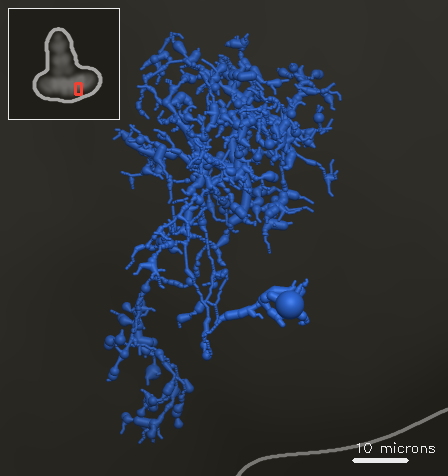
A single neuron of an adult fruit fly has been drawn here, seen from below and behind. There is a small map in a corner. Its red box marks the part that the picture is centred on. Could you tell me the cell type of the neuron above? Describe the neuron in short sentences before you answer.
From top to bottom in the picture it spans about 80 microns. In this view it is taller than it is wide. Its broad class is central-brain intrinsic neuron. The cell type is SAD021_a.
